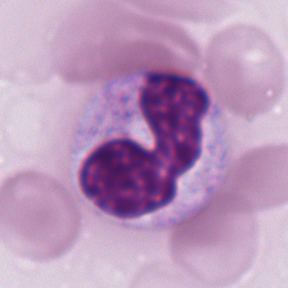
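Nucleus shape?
Two broad parts joined by a thick band of nuclear material.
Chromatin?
Dark purple, coarsely clumped.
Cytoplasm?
Pale pinkish-lilac, with fine, dust-like violet granules scattered through it.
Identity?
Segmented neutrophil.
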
